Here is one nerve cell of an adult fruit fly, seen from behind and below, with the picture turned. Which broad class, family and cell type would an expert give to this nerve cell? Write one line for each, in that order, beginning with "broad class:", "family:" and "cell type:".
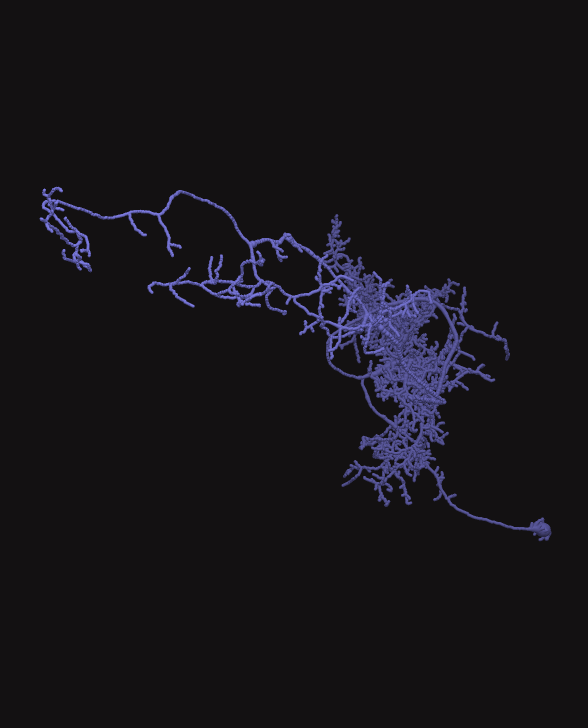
broad class: descending neuron
family: hemilineage MX3
cell type: DNg97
